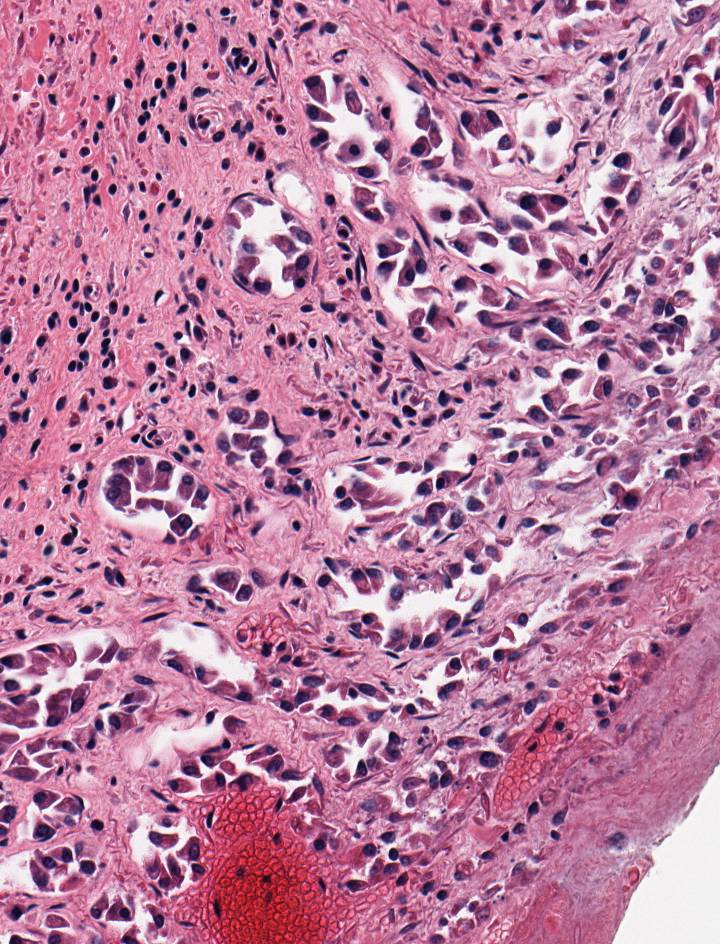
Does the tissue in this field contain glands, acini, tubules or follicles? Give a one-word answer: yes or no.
Yes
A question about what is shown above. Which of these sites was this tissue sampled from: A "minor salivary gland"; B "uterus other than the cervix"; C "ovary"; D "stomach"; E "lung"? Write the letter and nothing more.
D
